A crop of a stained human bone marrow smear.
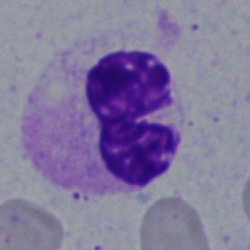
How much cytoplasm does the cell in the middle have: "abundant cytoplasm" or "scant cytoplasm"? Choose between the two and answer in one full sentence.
Abundant cytoplasm fills the cell around its nucleus.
